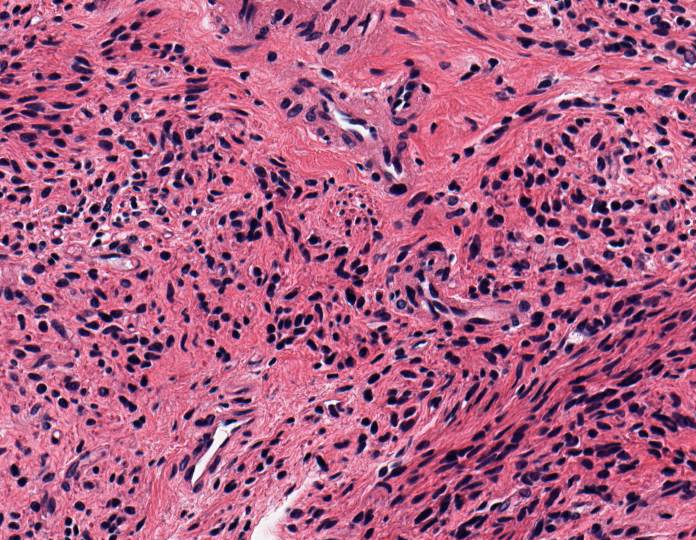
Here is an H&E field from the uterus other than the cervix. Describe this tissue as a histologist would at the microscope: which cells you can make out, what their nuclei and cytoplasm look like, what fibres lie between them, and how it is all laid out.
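Look, it's one sheet of spindle and oval cells filling the field, set in pink fibrous stroma. Most nuclei stain dark and are oval to spindle-shaped. Between cells the stroma's pink collagen, wavy fibres. Just above centre, cells wind into a small whorl.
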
